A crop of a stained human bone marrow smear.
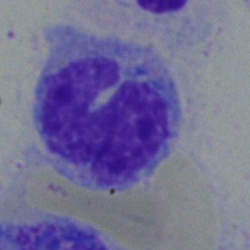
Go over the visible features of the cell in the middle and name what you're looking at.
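Starting with the outline: it is roughly round, with a slightly uneven edge. Next, the nucleus fills most of the cell, and a deep, narrow cleft cuts into it from its upper edge. Then the cytoplasm: pale greyish blue, forming a thin rim around the nucleus. Last, the name: monocyte.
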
